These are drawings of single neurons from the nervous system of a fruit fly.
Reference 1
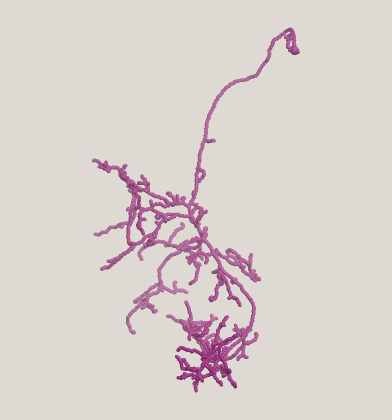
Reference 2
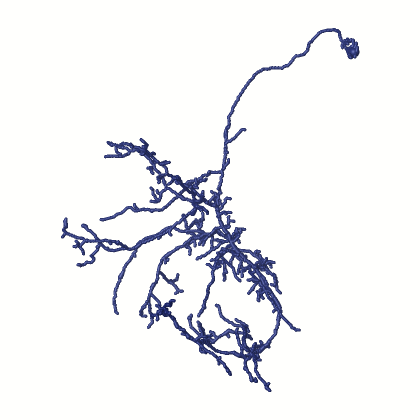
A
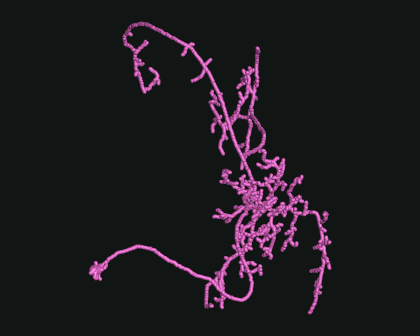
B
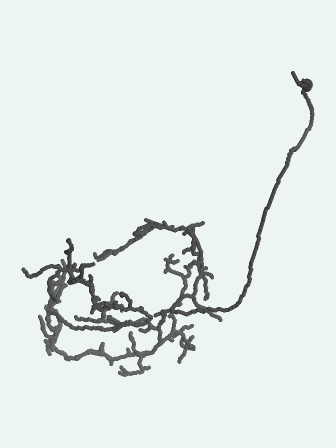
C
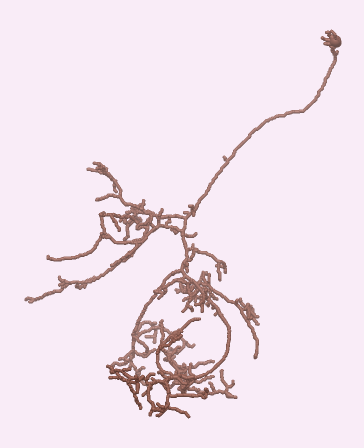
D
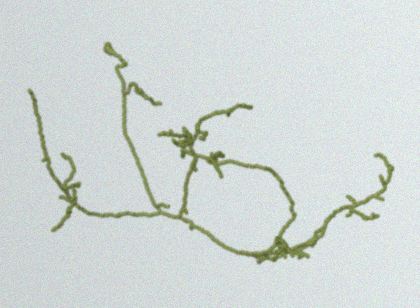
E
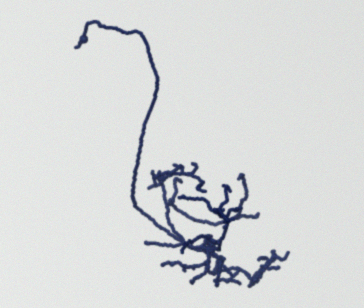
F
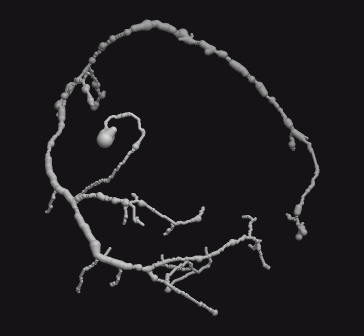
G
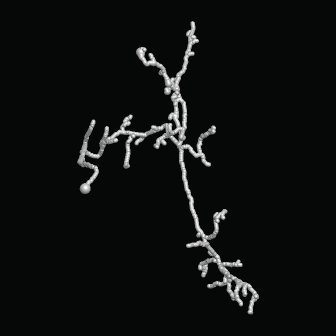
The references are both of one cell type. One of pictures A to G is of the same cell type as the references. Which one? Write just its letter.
C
